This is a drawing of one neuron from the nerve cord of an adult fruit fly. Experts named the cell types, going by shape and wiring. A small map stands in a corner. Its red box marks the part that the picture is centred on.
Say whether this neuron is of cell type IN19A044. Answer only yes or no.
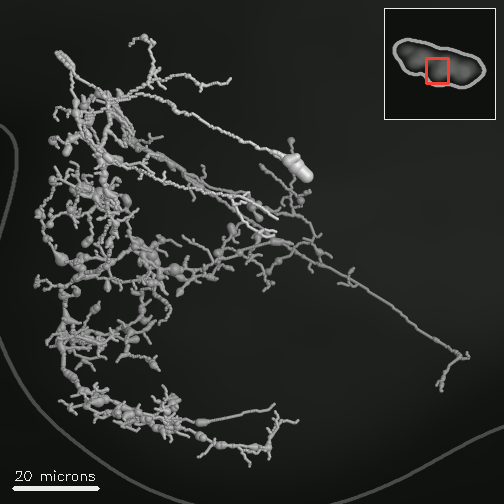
yes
